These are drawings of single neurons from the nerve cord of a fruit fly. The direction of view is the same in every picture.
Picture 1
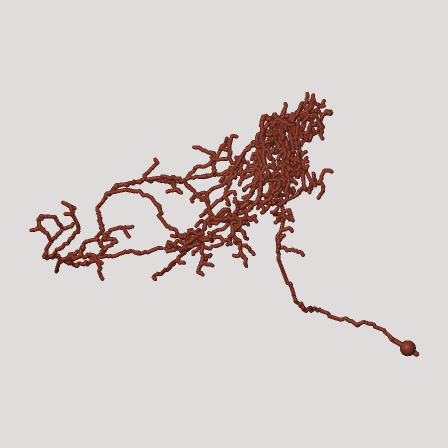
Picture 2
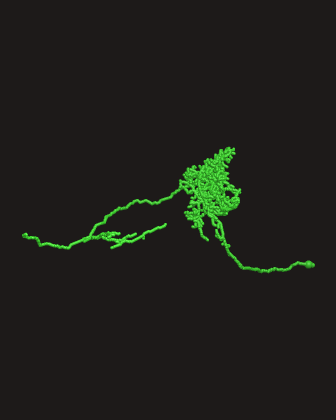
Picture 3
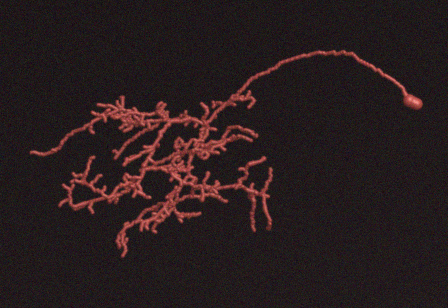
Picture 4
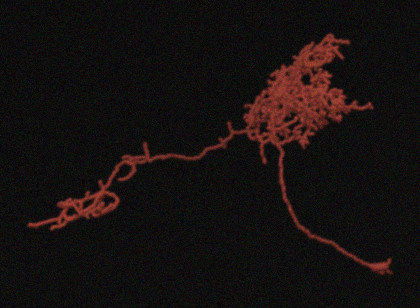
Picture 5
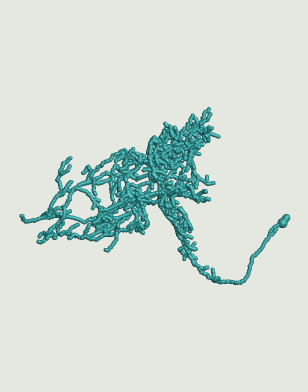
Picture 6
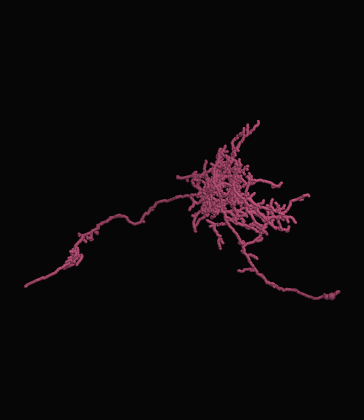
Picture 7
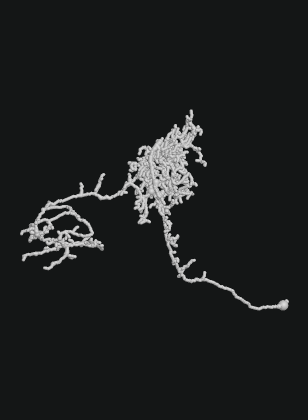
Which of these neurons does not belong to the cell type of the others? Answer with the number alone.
3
